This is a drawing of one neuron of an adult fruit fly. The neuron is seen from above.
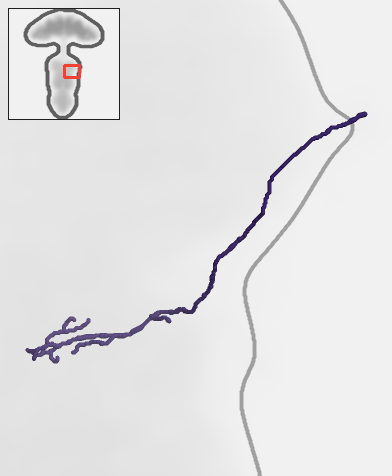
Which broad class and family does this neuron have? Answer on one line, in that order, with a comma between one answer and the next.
sensory neuron entering the nerve cord, class gustatory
